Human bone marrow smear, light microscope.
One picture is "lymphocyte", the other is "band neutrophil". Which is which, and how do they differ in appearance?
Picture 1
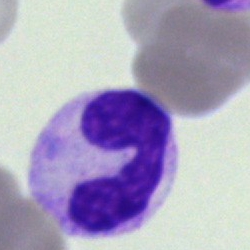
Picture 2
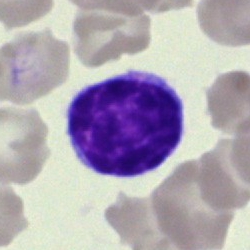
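Picture 1 shows a band neutrophil, and picture 2 shows a lymphocyte. First point, the outline: both cells are round and smooth, so the outline does not separate them. Second point, the nucleus: in picture 1 it is a single curved band shaped like a horseshoe, its hollow opening toward the left, with dark purple, densely clumped chromatin.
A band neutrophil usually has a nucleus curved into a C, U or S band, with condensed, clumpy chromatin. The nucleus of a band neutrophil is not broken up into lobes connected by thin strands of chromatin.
In picture 2, no nucleoli can be seen in the nucleus.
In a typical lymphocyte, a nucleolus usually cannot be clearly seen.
Third point, the cytoplasm: picture 1 has pale lilac cytoplasm without vacuoles, while in picture 2 cytoplasm is scarcely visible, at most a very thin rim at the edge. Fourth point, granules and surroundings: no granules are visible in the lymphocyte, which sits in pale background without touching the nearby red cells.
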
